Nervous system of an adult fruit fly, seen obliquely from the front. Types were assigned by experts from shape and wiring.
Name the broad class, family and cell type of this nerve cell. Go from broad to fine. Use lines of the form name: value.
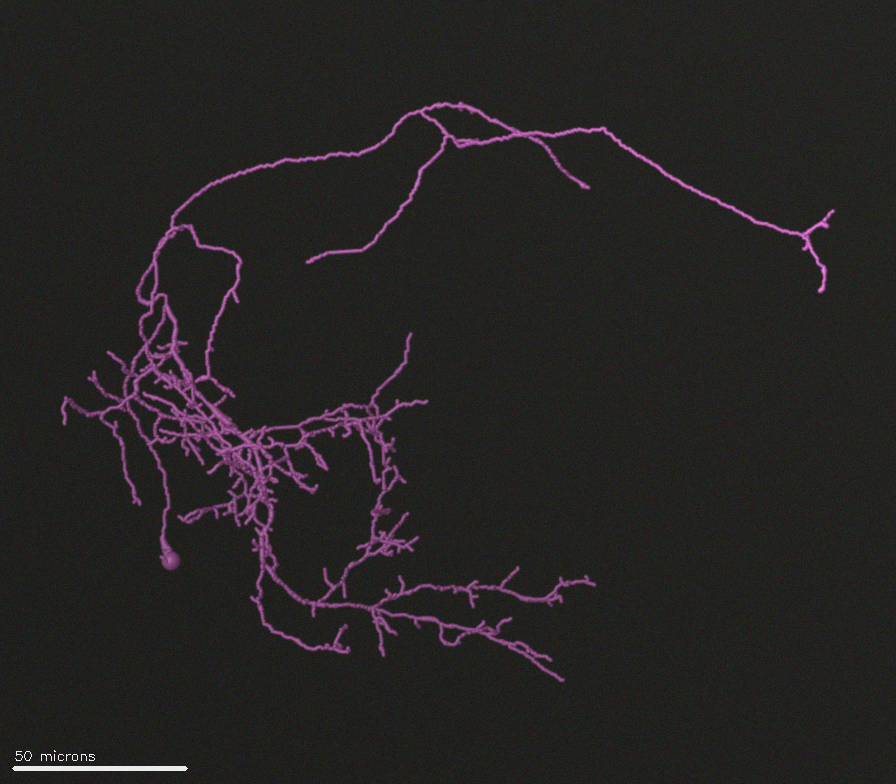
broad class: central-brain intrinsic neuron
family: hemilineage VLPl&p2_lateral
cell type: AVLP120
